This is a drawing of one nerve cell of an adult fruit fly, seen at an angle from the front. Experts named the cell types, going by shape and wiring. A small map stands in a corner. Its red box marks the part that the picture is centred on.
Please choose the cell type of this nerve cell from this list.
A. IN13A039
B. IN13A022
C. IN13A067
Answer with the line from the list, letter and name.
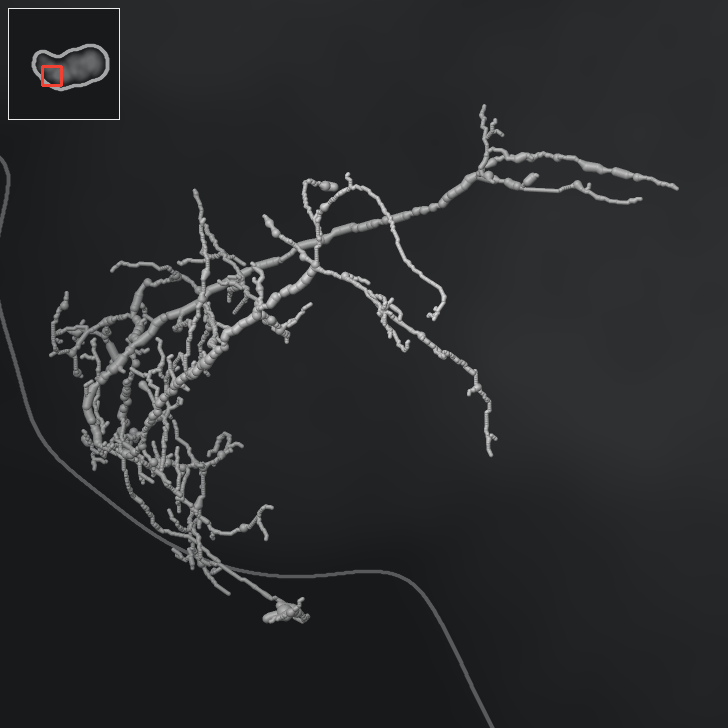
B. IN13A022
